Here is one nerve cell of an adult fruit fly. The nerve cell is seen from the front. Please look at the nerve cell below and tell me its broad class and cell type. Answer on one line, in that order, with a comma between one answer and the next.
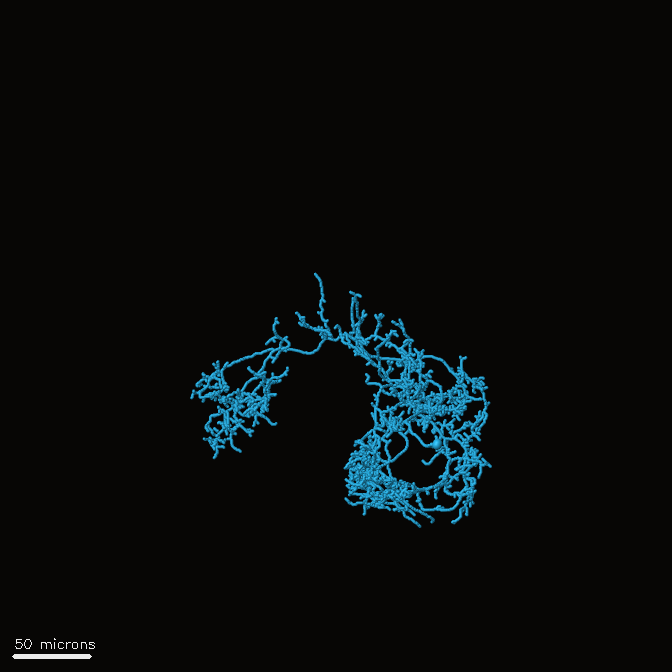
central-brain intrinsic neuron, PS124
